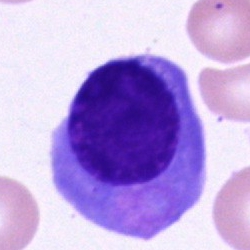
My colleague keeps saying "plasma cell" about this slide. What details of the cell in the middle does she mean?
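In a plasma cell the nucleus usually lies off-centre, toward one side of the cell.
This one matches: it sits toward the top, leaving a wider band of cytoplasm below.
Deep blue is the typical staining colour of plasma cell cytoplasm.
The cytoplasm here is plentiful and blue, so that goes with it too. Next to the nucleus, at its upper right, lies a paler area of cytoplasm. The outline is irregular, with angular corners along the bottom. It's a plasma cell.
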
